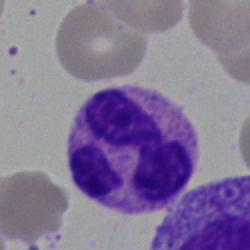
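Segmented neutrophil: the cell in the middle of this marrow smear. Counting the nuclear pieces, I find three separate lobes, and the longest one lies across the upper part of the cell. Looking closer, the chromatin is dark purple and coarsely clumped. Turning to the cytoplasm, I see fine granules spread evenly through it.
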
